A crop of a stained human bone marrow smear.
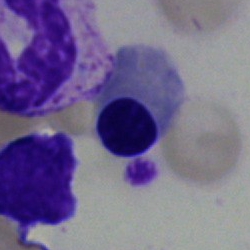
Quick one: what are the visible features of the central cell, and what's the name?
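Nucleus off-centre, toward lower left. No nucleoli seen. Cytoplasm plentiful, pale greyish-blue, no visible granules. Erythroblast.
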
